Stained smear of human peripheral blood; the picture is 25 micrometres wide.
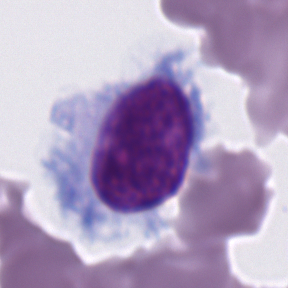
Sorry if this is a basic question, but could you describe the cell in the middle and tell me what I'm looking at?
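The outline of the cell is irregular rather than round. Fine hair-like strands project from the edge of the cytoplasm, which is widest on the left side of the nucleus. No distinct granules are present in the cytoplasm. It is a hairy cell.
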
